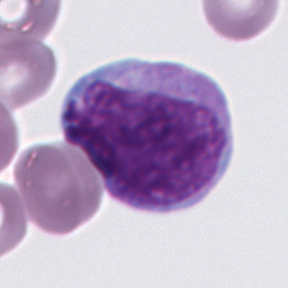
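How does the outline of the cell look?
Roughly oval, I'd say, with a smooth edge.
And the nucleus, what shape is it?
Irregular, with an uneven, wavy upper border.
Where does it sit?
Toward the left, reaching the cell edge there.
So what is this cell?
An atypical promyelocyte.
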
